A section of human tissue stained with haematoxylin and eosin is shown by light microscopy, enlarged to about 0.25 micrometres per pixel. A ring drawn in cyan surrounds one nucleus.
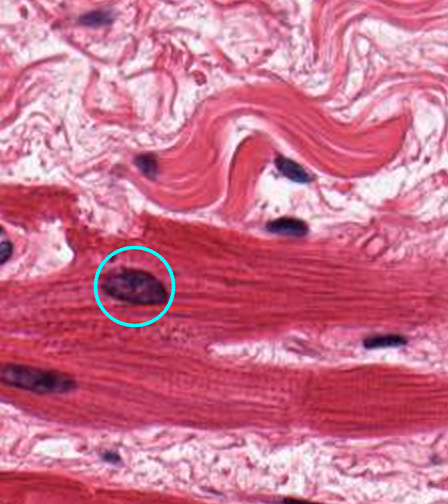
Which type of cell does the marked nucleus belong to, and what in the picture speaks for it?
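The marked nucleus belongs to a cardiomyocyte. The nucleus is oval and lies with its long axis along the length of the fibre it sits in. The nucleus is dark purple with slightly uneven staining, showing a few paler spots within it, and it is plumper than the thin dark nuclei scattered in the pale tissue nearby. The cell lies in a long band running roughly side to side, parallel to a similar band below it, with pale loose tissue and wavy pink fibres above.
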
